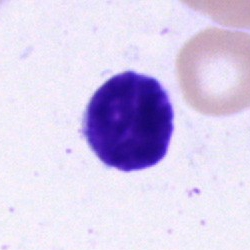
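Lymphocyte at the centre of a stained human bone marrow smear. The cell is round to slightly oval with a smooth edge. Its nucleus fills almost the whole cell, and no clear rim of cytoplasm is visible. Nuclear staining is a very dark purple-blue throughout; the chromatin appears dense and clumped, with only a few faint lighter streaks.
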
